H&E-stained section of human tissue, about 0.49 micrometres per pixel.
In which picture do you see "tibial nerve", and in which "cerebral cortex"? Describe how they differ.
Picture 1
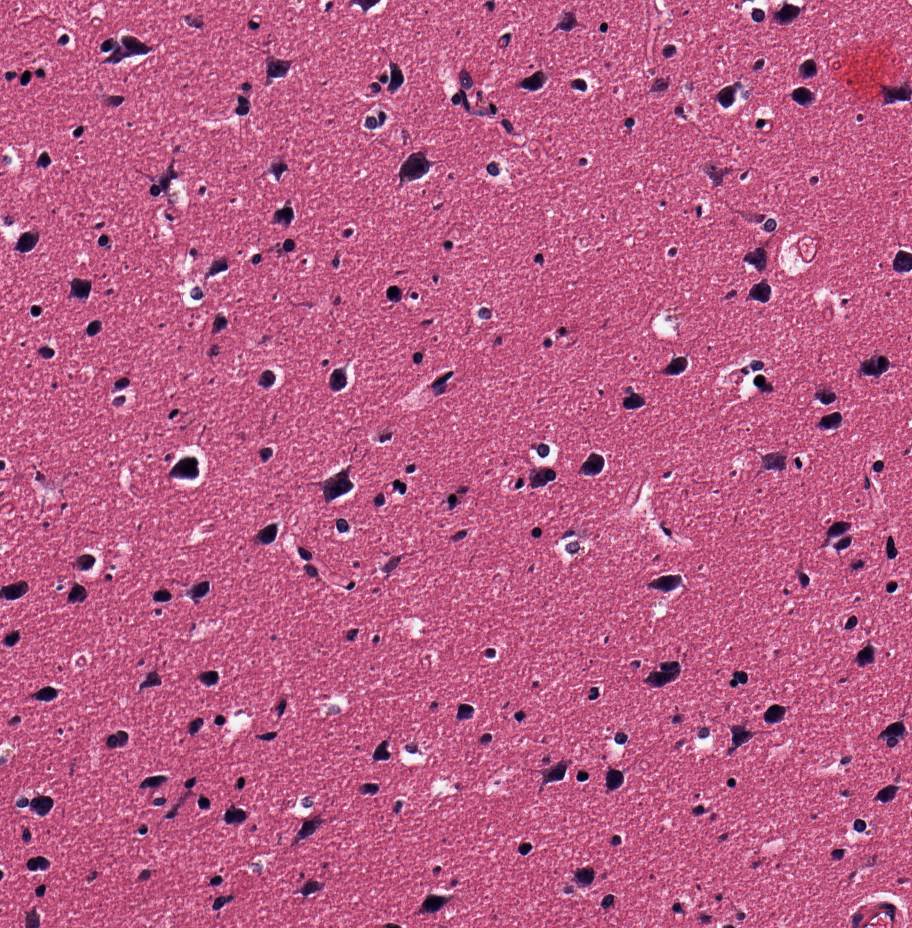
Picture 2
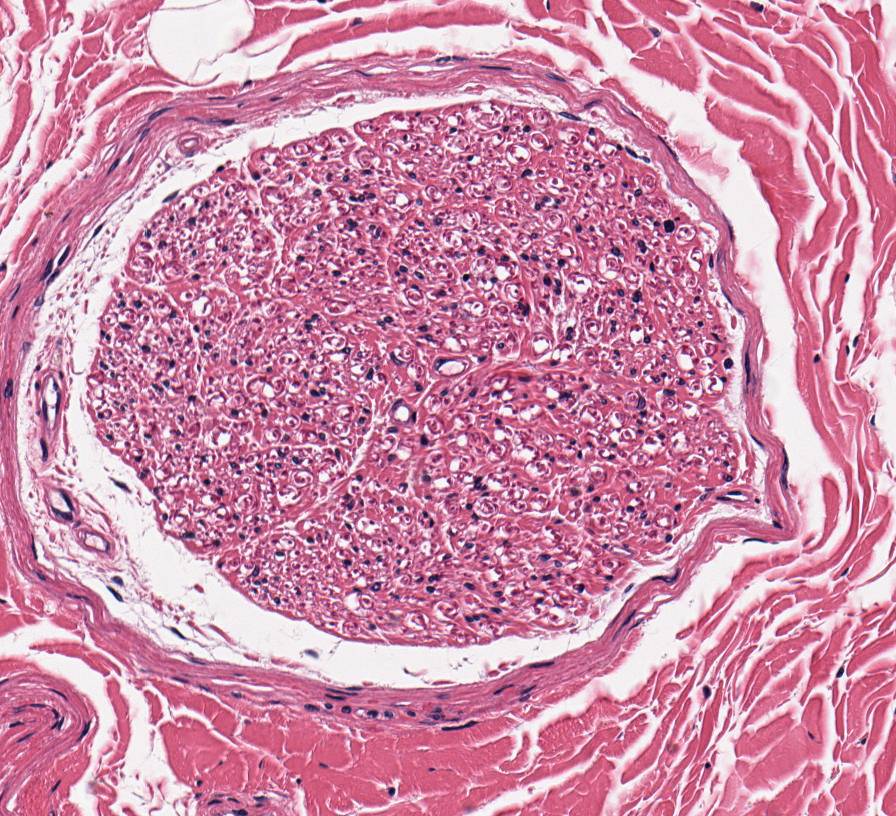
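In picture 1 is the cerebral cortex, in picture 2 the tibial nerve. The cortex is a uniform, finely granular pink matrix with single scattered cells and no epithelium or glands. Most cells are small, with round dark nuclei; scattered larger ones have angular triangular bodies tapering into processes. The tibial nerve shows one oval fascicle, cut across and densely packed with small round axon profiles, each with a pale halo. A thin layered sheath encircles it, parted by a clear white gap, likely from shrinkage, almost completely.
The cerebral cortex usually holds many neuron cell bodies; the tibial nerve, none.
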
